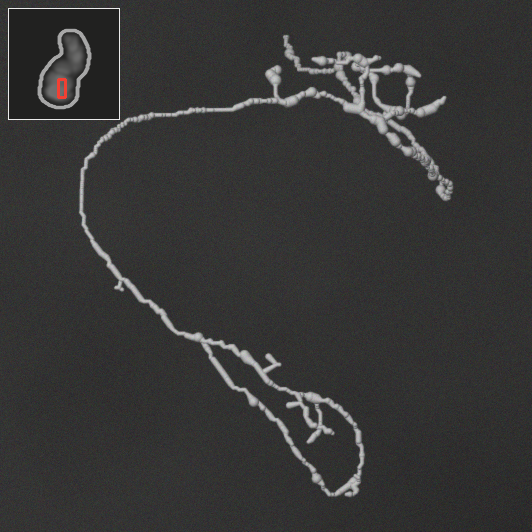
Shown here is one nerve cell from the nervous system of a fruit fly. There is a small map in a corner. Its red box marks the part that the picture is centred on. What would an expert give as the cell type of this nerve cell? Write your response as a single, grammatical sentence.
The cell type to which this nerve cell belongs is ORN_VM6v.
